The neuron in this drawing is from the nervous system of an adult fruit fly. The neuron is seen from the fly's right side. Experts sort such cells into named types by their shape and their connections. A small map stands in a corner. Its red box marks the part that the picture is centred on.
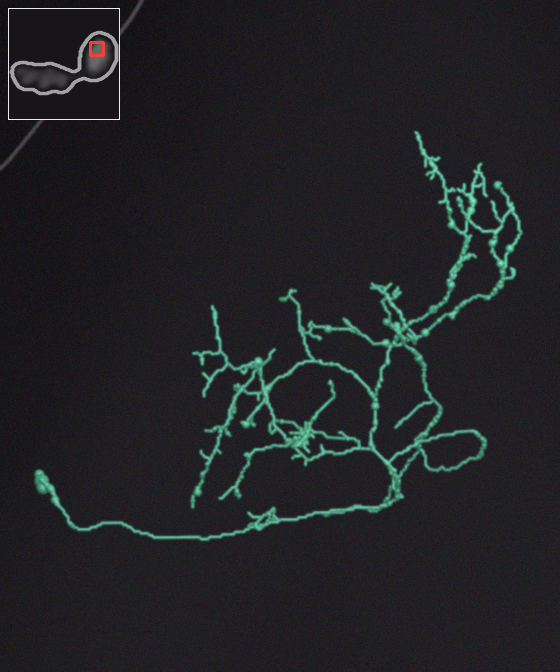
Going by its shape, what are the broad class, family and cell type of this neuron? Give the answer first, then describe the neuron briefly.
Its broad class is central-brain intrinsic neuron. The family is hemilineage DL1_ventral. It is of cell type CL272_b3. Dozens of branch ends can be seen. In this view it is about as wide as it is tall.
